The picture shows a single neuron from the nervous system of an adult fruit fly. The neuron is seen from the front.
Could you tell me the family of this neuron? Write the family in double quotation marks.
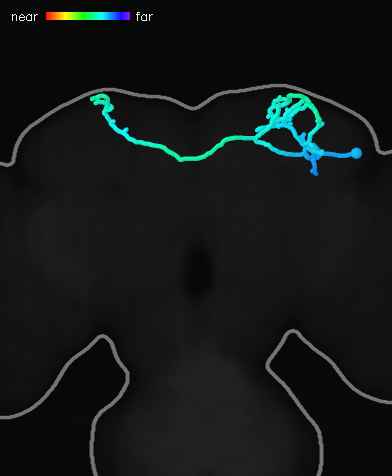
"hemilineage LHp2"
